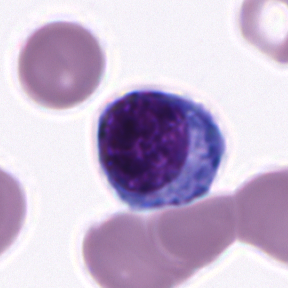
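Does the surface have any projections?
No, none.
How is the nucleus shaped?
It is one round to oval mass, with no lobes.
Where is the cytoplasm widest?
In a crescent on the right side of the nucleus.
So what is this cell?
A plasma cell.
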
